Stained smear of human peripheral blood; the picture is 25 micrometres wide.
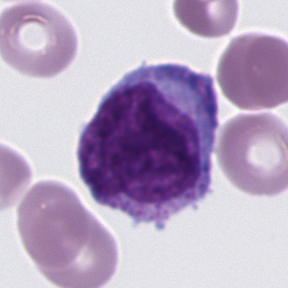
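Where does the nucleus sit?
It fills most of the cell, off-centre toward the left.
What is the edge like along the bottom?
Ragged and frayed, though the outline is otherwise roughly round.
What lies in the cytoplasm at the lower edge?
Fine pinkish-purple granules, and I find no vacuoles.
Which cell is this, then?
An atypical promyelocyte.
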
